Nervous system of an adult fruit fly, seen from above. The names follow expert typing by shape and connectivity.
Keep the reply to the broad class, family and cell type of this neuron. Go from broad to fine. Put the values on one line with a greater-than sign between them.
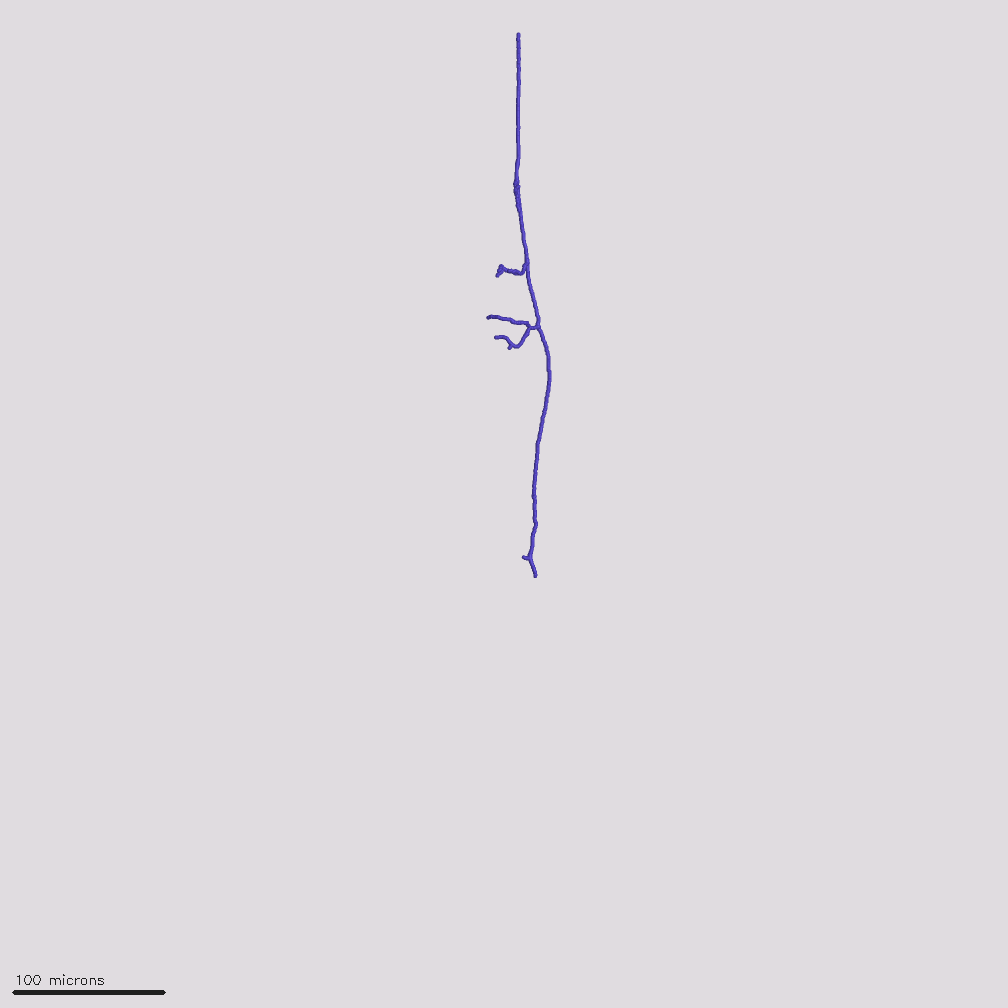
descending neuron > hemilineage SMPpv2_ventral > DNp35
